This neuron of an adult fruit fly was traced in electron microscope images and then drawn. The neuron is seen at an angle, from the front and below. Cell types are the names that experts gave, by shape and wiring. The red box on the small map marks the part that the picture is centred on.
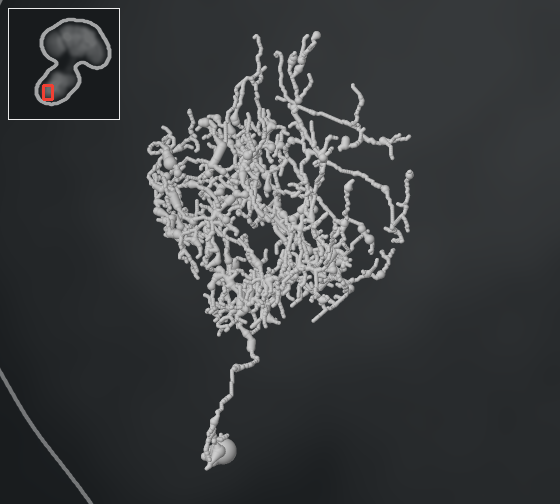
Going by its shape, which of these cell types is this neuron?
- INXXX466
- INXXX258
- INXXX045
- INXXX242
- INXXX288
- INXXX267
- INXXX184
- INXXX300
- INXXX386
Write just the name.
INXXX288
